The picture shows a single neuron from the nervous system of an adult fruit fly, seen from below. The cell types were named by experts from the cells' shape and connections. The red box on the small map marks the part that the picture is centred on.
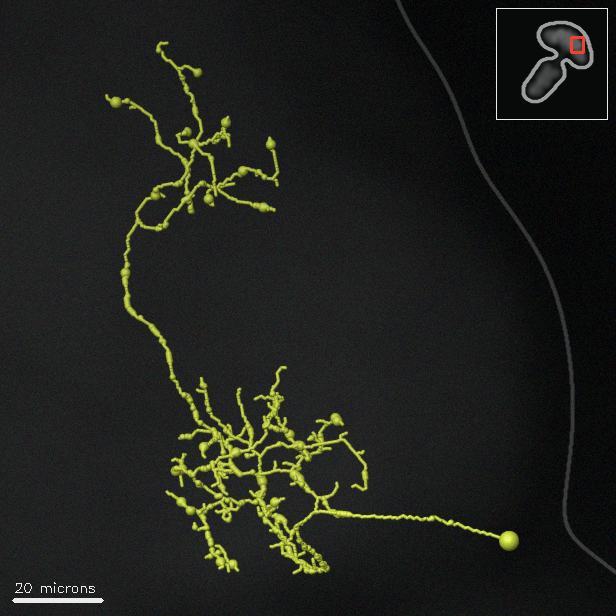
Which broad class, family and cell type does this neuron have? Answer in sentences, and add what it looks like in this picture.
This is a central-brain intrinsic neuron. The family is hemilineage LHa3. The cell type is CB2927. It lies in the brain. The cell body is at the lower right of the picture. From top to bottom in the picture it spans about 120 microns.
